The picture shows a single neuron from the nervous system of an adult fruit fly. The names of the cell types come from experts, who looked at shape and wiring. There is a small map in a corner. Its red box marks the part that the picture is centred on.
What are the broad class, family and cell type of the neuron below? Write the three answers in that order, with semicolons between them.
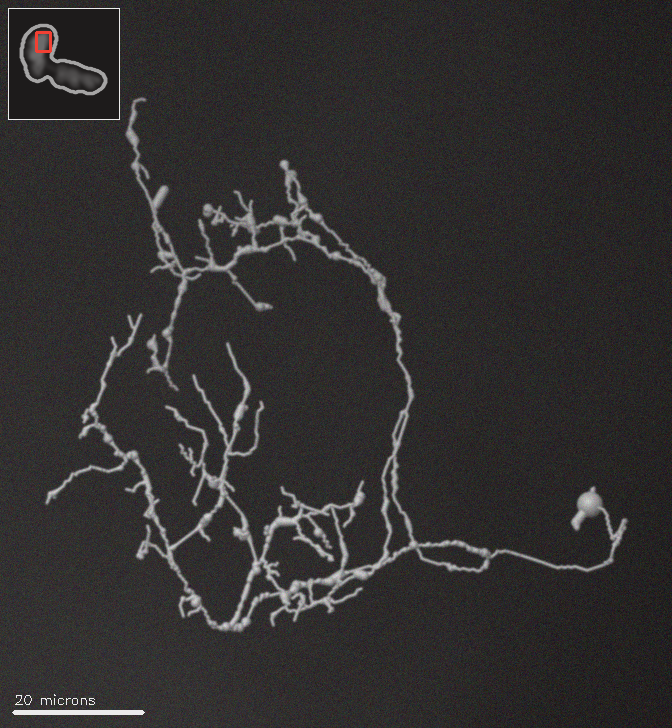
visual projection neuron; hemilineage VLPp&l1_lateral; LC44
